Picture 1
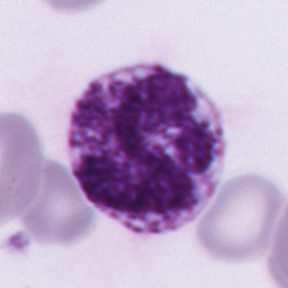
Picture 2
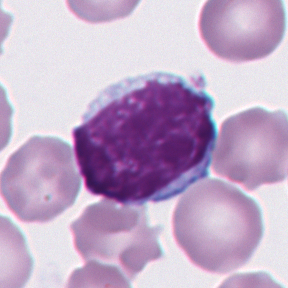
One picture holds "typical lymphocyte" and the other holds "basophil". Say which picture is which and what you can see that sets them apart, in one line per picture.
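Picture 1 – basophil. The dark central mass is split by paler clefts into several lobes.
Picture 2 – typical lymphocyte. The nucleus is a single rounded oval mass without lobes.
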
